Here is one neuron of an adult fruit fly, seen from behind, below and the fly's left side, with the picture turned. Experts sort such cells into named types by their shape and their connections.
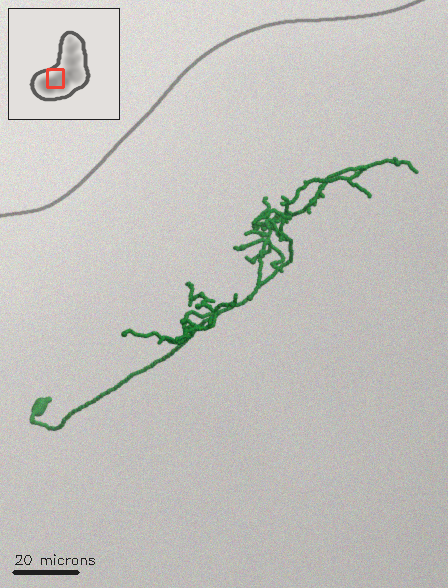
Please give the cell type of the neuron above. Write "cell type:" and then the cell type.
cell type: IB004_a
